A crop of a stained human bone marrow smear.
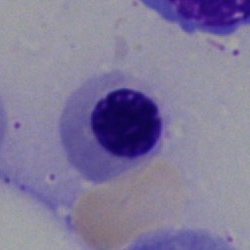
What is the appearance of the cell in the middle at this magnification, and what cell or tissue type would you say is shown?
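So you've got a smooth, roughly round outline there. Nucleus is pushed off-centre, up toward the upper right. Chromatin's dark purple, coarsely clumped, with little paler gaps in it. No granules in the cytoplasm either. That's an erythroblast.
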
